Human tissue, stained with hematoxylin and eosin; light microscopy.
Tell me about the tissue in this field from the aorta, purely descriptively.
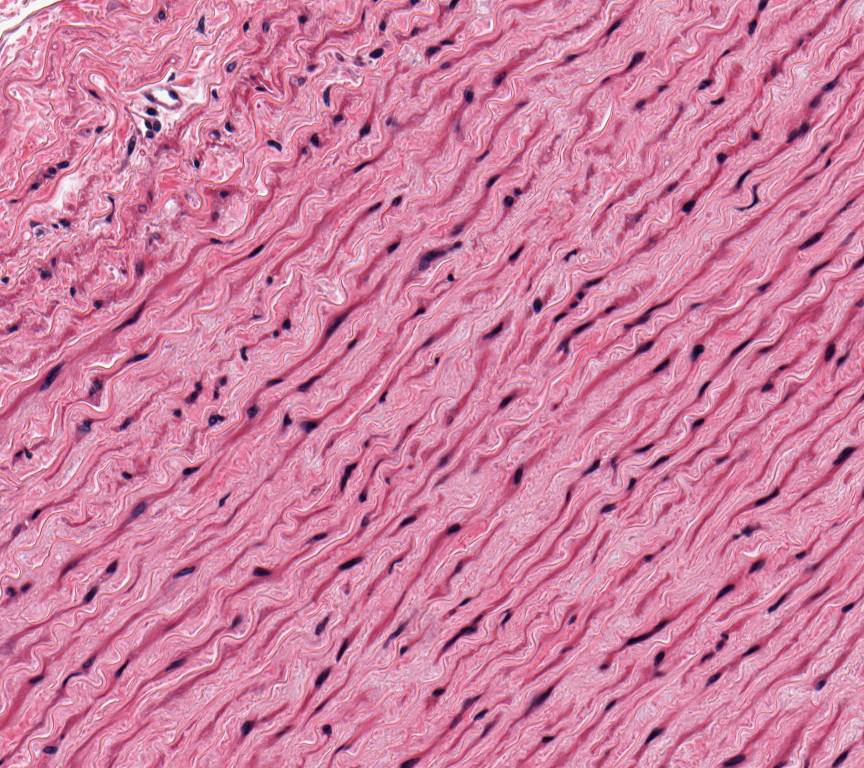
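Wavy fibres fill the field, undulating along their length instead of running straight. Throughout, they take up a bright pink stain. Dark, elongated nuclei lie among them, each with its long axis following the fibres. Fat cells are absent from this field.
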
